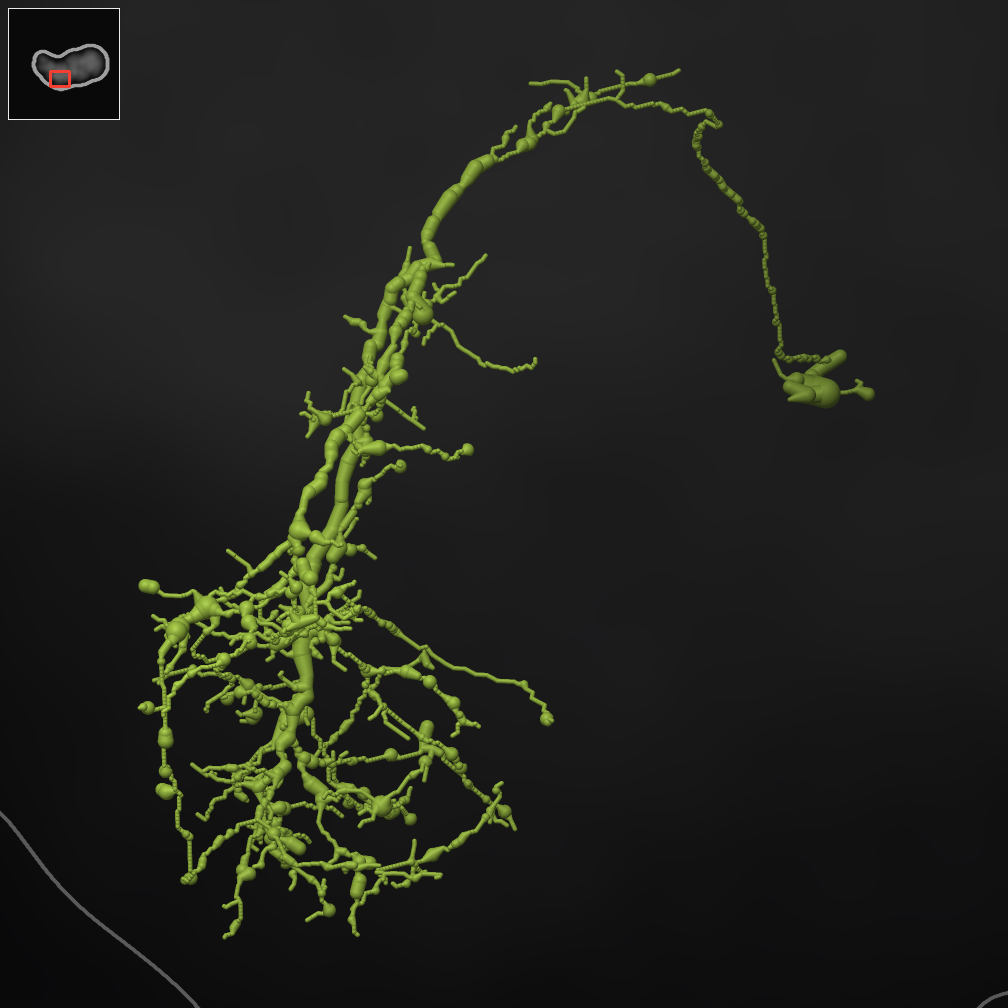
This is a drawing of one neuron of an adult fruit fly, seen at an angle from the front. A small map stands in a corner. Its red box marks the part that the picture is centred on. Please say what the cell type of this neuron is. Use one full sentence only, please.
Included in the cell type IN12B022 is this neuron.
